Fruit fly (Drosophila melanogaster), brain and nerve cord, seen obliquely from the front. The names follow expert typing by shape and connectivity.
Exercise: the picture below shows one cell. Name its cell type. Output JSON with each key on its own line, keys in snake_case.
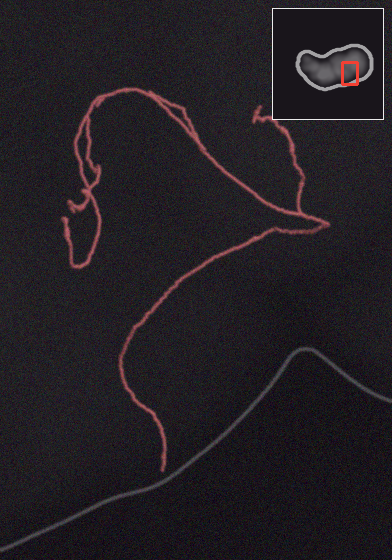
{
 "cell_type": "ORN_VM7v"
}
